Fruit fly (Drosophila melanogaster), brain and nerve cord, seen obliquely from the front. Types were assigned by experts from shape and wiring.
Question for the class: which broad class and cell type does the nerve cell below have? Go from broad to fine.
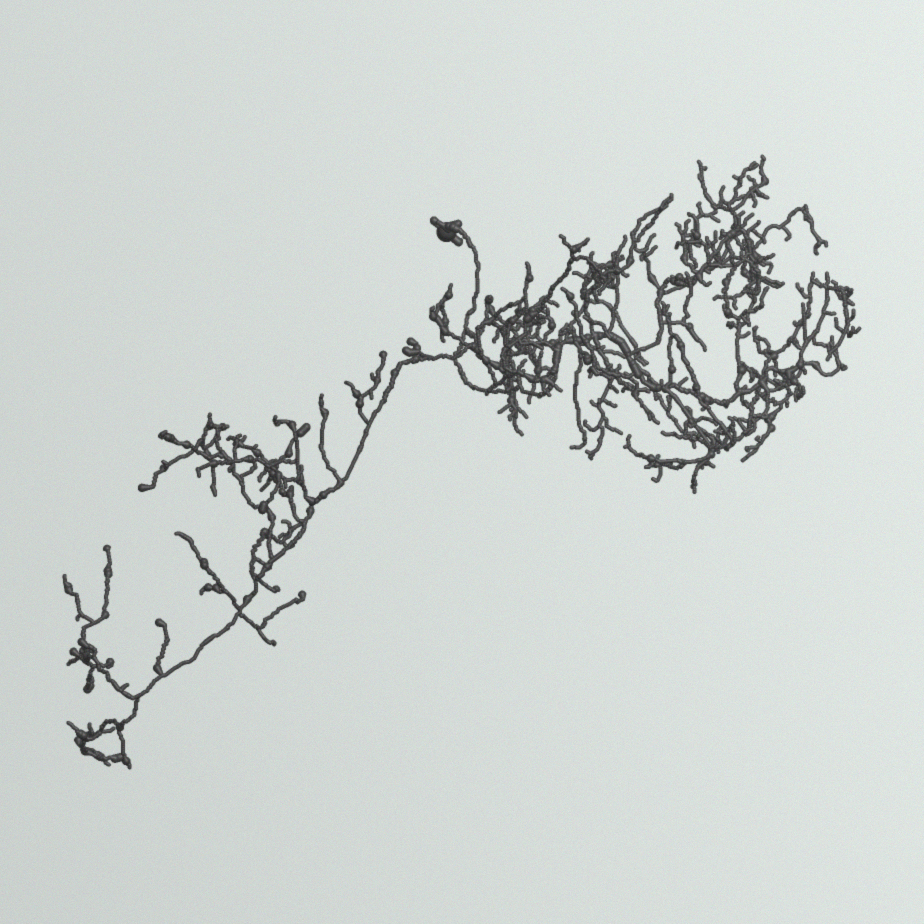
nerve-cord intrinsic neuron; INXXX269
